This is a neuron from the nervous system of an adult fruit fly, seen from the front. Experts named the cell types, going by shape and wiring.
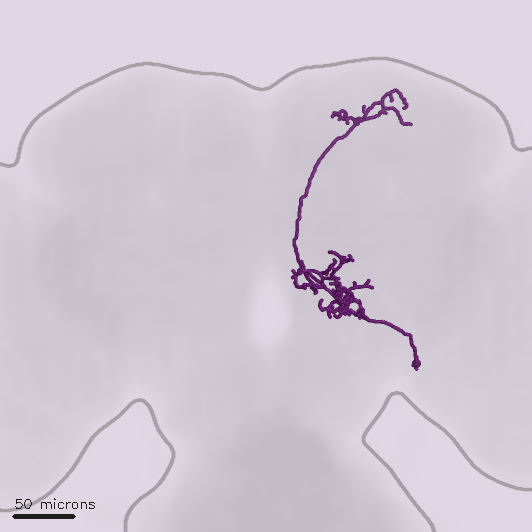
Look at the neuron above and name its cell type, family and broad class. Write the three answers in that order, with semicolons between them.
VP1l+_lvPN; hemilineage ALlv1; central-brain intrinsic neuron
